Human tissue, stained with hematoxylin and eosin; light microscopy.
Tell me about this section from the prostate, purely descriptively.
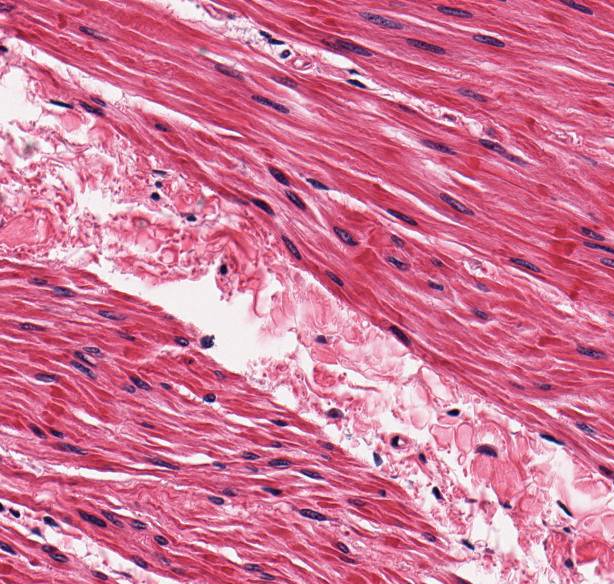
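Arrangement: within each band, the smooth muscle cells run parallel to one another as long spindles. Nuclei: elongated and cigar-shaped, with blunt ends. Cytoplasm: deep pink. The gap: its loose material holds only a few small dark round nuclei, scattered.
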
